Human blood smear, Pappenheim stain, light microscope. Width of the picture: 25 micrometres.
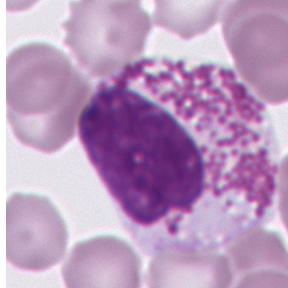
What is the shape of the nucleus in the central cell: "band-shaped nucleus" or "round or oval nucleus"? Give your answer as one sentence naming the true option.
It is a compact round or oval mass that the nucleus of the cell forms.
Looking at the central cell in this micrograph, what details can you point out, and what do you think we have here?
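See how the nuclear chromatin takes a dark purple stain? The granules are reddish-purple, packed most densely in the upper right of the cytoplasm, while the lower part stays pale with few of them. That's an eosinophil.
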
